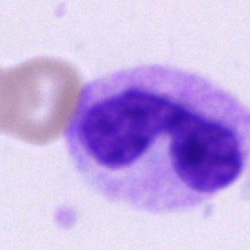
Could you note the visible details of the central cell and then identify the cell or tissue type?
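Let me start with the shape: the outline is roughly oval, wider than it is tall. Between the two ends of the nucleus, the joining band is broad, not a thin thread. The chromatin looks dark purple and coarsely clumped, and I can't find any nucleoli. So this is a band neutrophil.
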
